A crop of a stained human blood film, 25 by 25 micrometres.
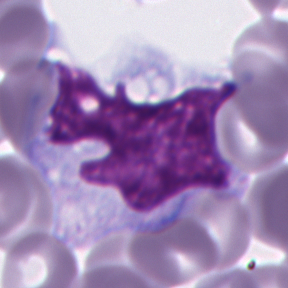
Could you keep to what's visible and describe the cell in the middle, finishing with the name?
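Look at the nucleus first: its edge is irregular, with several angular, pointed projections, and there's a small clear spot in its upper left part. No nucleoli show. The cytoplasm is a pale greyish-blue. That's a monocyte.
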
